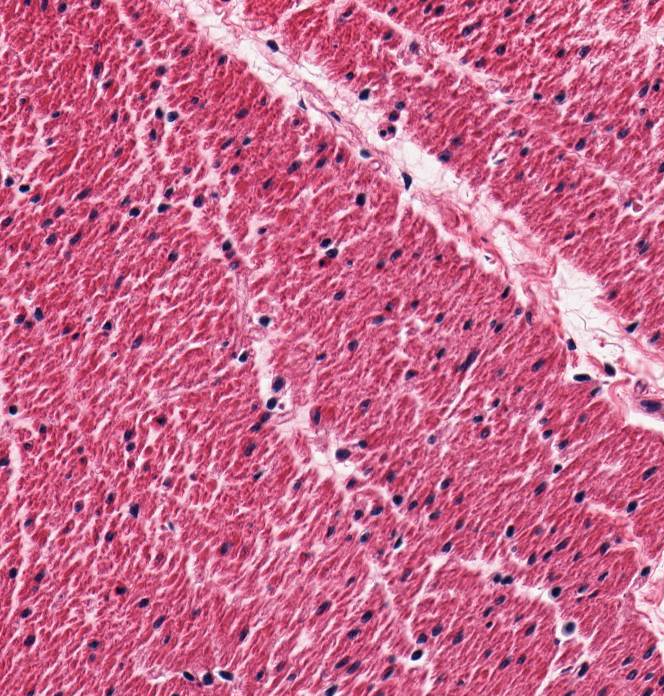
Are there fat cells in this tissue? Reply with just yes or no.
No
